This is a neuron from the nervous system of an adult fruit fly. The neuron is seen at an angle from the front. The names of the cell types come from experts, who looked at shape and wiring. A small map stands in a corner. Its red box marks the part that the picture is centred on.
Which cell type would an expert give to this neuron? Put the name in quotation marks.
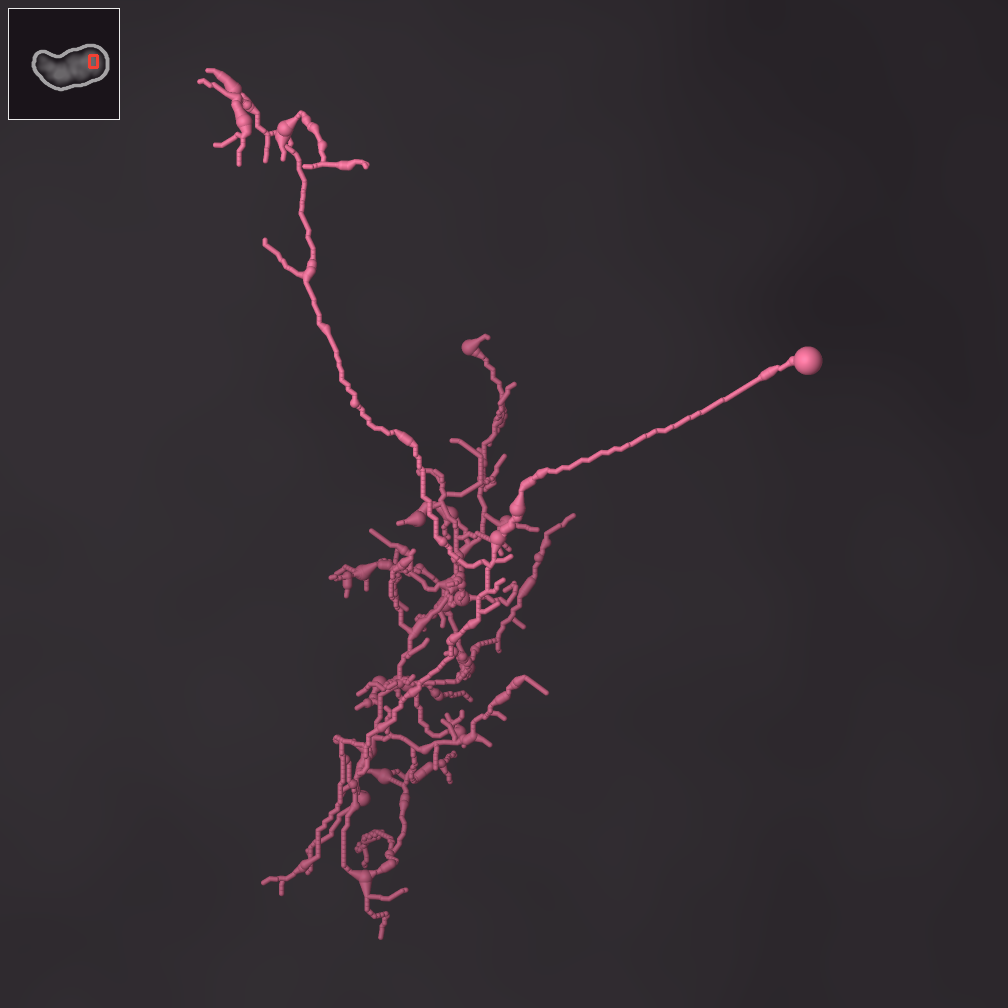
"LC27"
